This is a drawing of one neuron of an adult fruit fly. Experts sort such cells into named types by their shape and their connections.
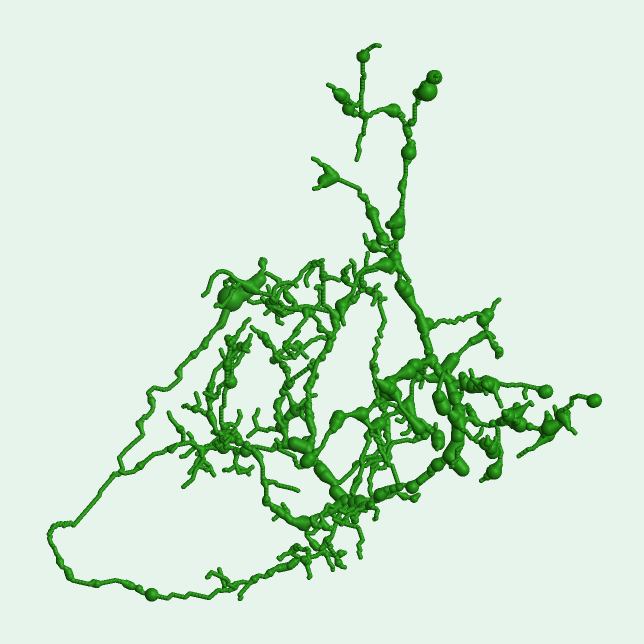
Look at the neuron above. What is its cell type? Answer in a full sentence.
The cell type is IN13B035.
